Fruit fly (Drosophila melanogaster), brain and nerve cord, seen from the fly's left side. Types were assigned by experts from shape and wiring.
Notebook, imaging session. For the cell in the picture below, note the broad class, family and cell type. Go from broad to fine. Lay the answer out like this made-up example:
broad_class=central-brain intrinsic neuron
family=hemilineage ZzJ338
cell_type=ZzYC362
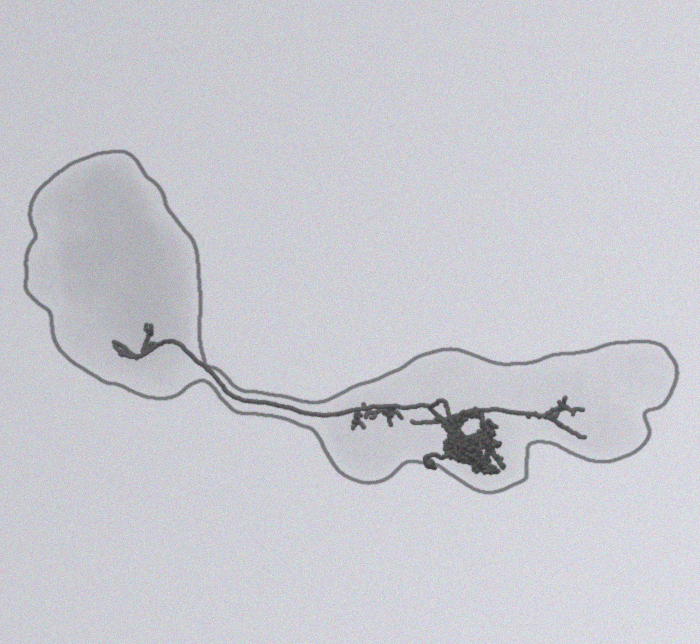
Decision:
broad_class=ascending neuron
family=hemilineage 07B
cell_type=AN07B013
